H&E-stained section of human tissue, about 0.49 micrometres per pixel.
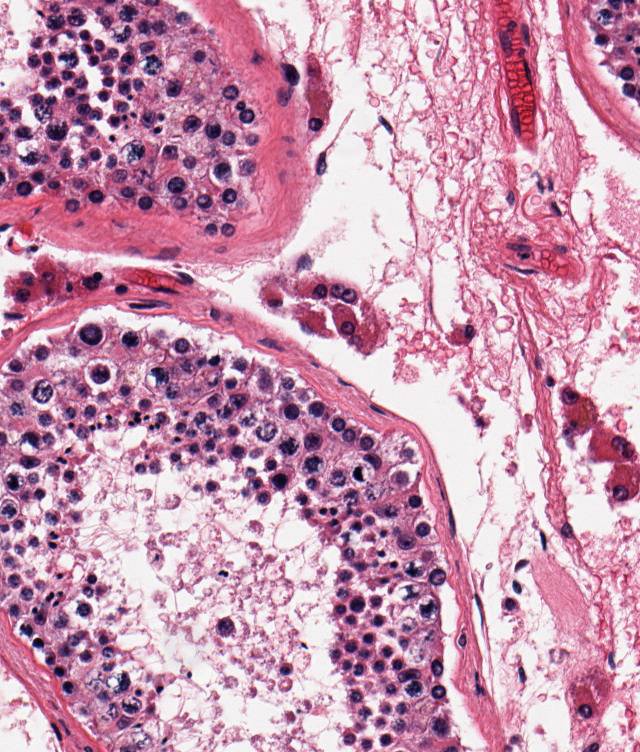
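Testis. Lower left tubule: centre pale and loosely net-like, with scattered small cells, not solid cell layers. Between the tubules, in the centre and along the right edge: small clusters of polygonal cells with abundant pink cytoplasm and round nuclei. Top right: a small vessel packed with red blood cells, running vertically. Tissue between tubules: loose and wispy, with wide clear spaces between its fibres.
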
